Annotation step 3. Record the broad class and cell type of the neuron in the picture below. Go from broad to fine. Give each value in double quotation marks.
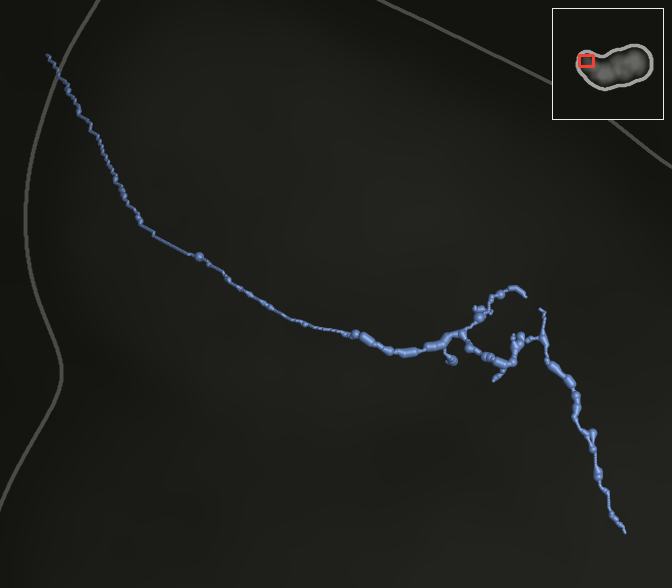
"sensory neuron entering the nerve cord", "SNxx01"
